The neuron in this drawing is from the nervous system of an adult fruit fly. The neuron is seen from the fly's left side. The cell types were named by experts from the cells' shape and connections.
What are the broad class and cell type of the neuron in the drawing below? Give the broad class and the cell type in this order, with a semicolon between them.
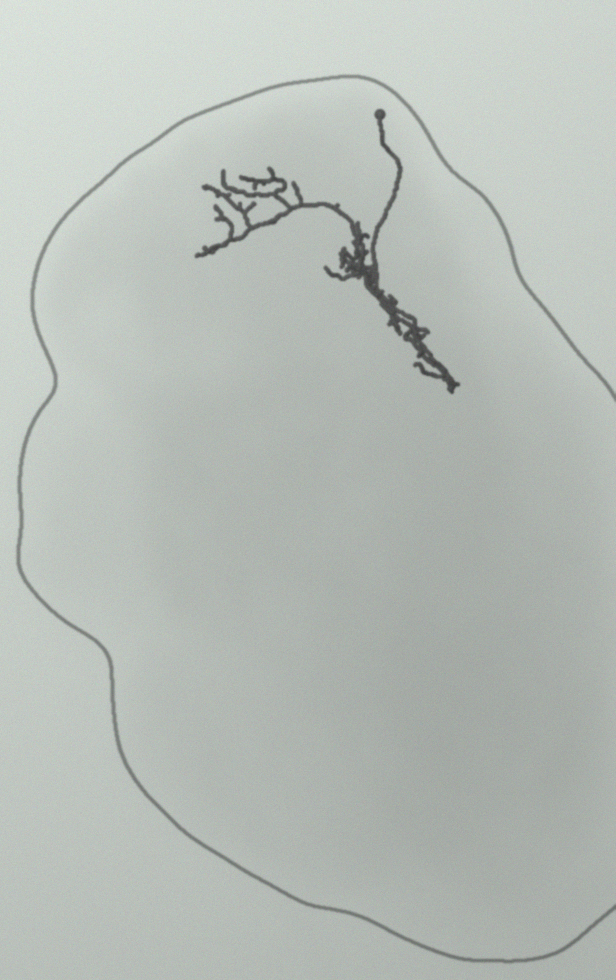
central-brain intrinsic neuron; SMP438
